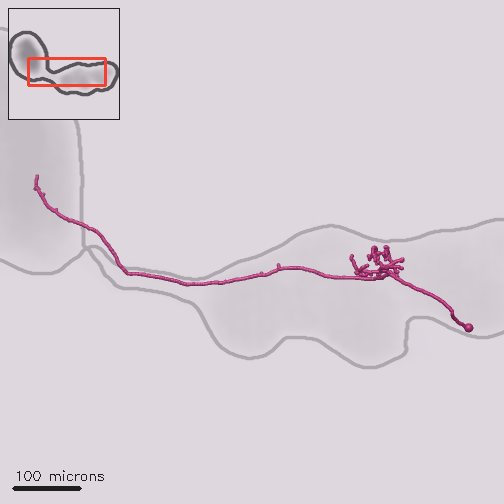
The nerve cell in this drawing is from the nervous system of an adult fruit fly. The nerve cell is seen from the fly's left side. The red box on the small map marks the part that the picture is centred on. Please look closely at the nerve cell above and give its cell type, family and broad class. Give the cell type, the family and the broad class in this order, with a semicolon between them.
AN07B072_f; hemilineage 07B; ascending neuron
